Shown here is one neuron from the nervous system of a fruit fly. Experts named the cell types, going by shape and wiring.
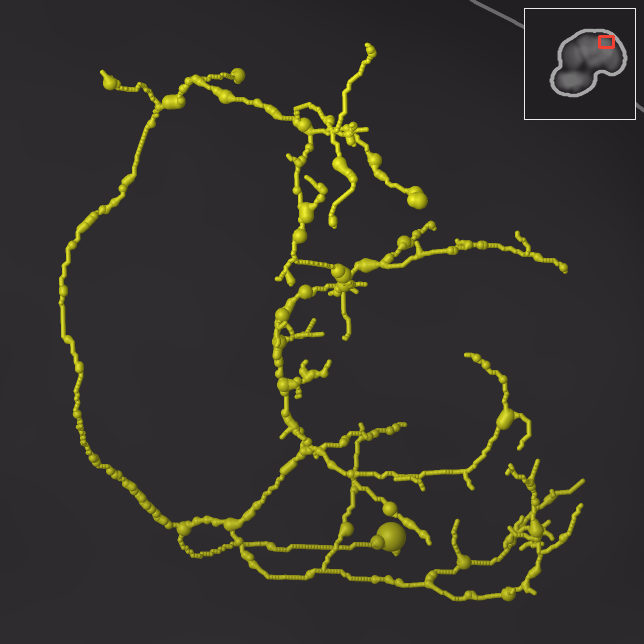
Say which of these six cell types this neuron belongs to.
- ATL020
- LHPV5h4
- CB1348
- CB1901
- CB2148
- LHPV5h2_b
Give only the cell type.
LHPV5h4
